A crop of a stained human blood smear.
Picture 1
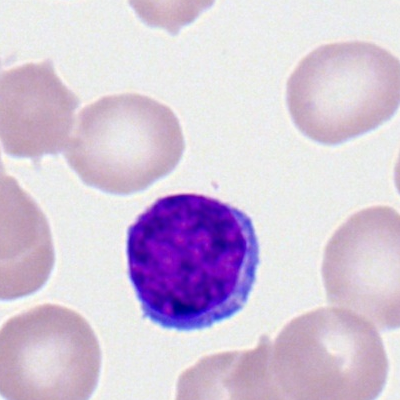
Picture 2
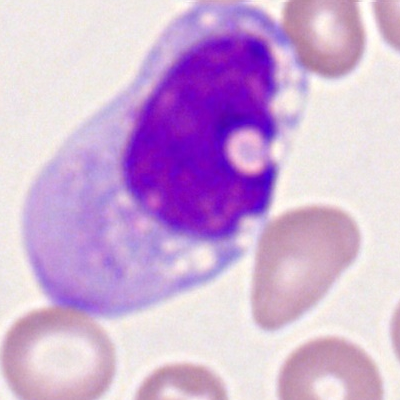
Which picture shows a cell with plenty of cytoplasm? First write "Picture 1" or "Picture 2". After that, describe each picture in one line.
Picture 2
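What picture 1 shows: The cytoplasm forms only a thin rim around the nucleus.
What picture 2 shows: The cytoplasm is abundant and pale blue-grey, forming a wide area on the lower left.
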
